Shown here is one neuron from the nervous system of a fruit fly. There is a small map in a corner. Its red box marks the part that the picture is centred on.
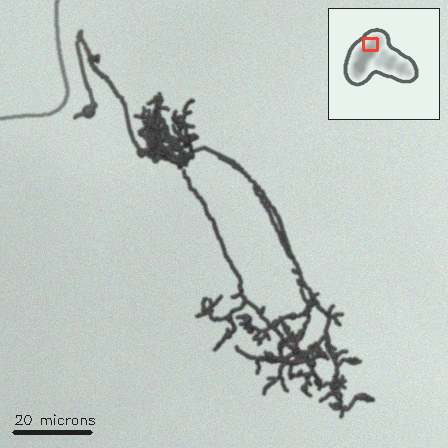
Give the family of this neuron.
TmY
